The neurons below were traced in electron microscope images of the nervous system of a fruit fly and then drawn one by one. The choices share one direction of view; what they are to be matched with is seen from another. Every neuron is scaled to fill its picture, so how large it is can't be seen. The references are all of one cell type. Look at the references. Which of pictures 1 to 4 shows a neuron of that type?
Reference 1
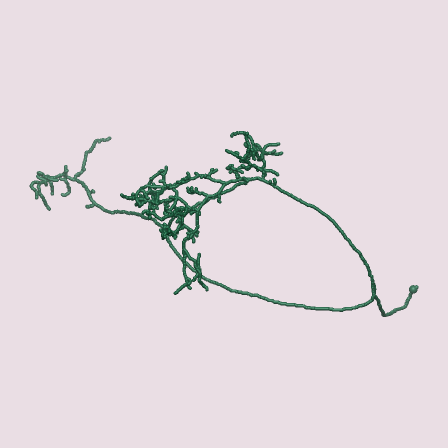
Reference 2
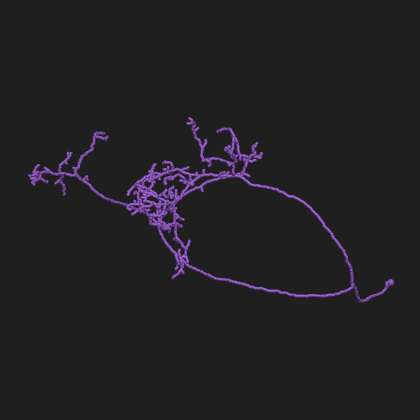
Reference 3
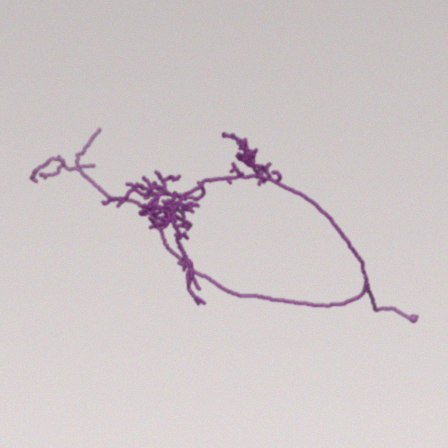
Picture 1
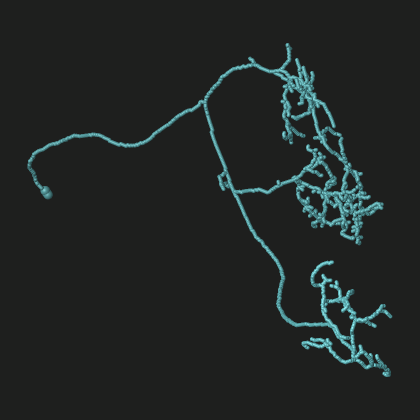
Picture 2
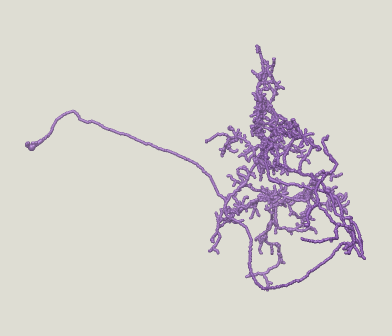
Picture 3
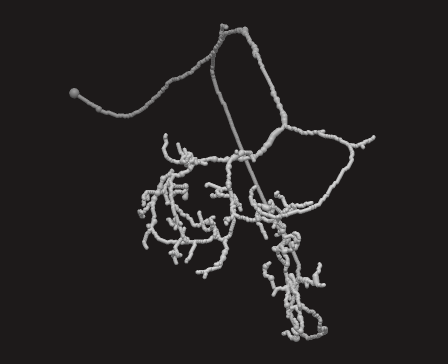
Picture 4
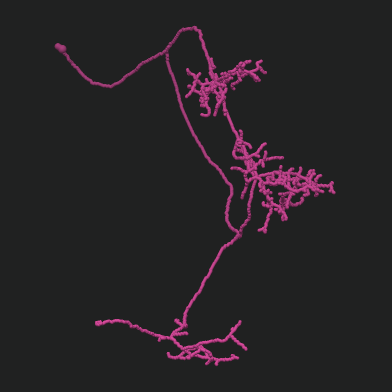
Picture 4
